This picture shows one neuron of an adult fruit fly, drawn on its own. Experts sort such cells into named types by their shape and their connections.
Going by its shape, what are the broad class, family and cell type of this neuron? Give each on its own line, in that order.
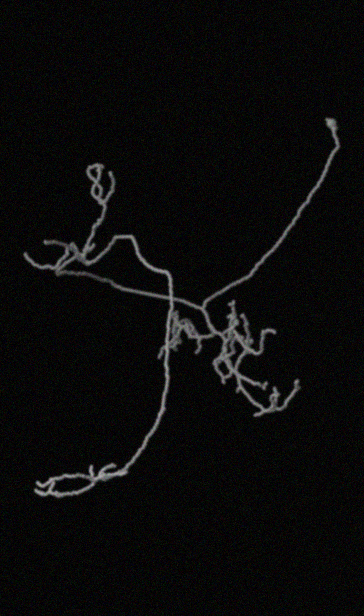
ascending neuron
hemilineage 07B
AN07B057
